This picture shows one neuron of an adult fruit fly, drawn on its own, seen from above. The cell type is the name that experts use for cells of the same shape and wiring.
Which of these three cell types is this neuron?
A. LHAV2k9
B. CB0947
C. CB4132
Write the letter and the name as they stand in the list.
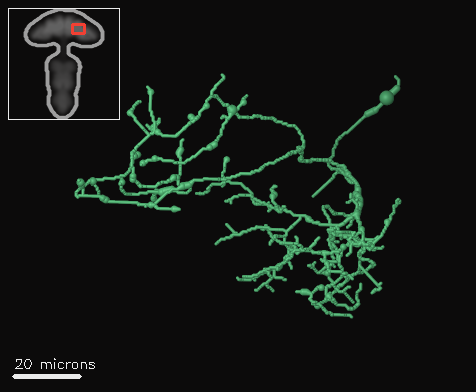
B. CB0947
